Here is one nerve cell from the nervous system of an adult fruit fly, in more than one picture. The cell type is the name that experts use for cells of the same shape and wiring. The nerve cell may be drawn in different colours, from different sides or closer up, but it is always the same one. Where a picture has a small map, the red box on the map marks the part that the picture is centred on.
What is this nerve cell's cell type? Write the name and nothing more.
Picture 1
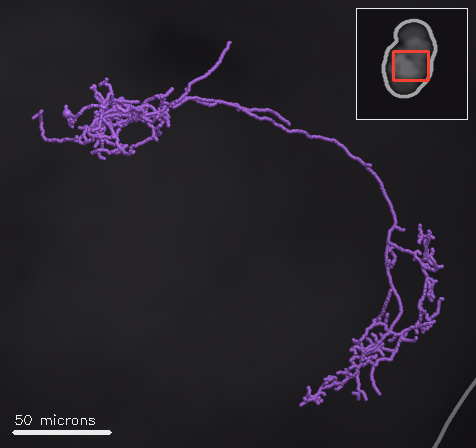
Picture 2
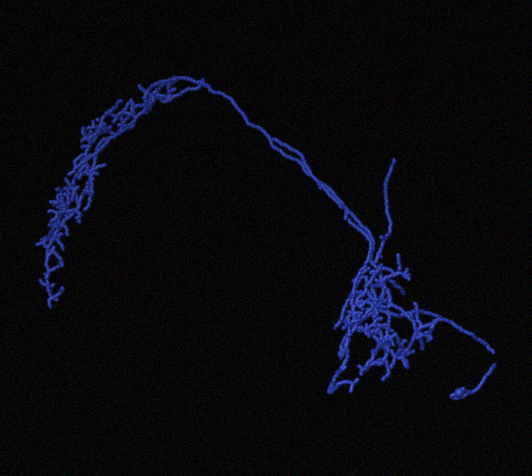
VP2+_adPN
